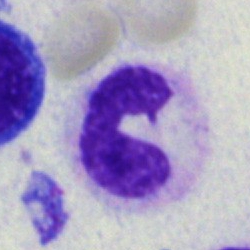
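Band neutrophil, the central cell in a stained human bone marrow smear. Its nucleus is curved into a C shape opening toward the right, with dark purple, coarsely clumped chromatin. The pale pinkish-lilac cytoplasm is widest on the right, where it fills the opening of the nuclear curve.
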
